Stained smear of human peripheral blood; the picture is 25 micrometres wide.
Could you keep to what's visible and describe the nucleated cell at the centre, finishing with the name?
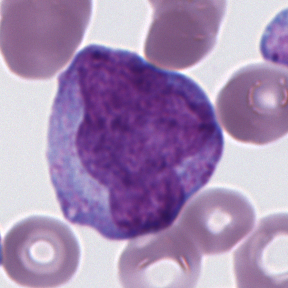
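Look at the outline first: it's irregular and a bit angular, not smoothly round. The nucleus is large and irregularly folded and fills most of the cell, with the pale greyish-blue cytoplasm lying mainly to its left. That's an atypical promyelocyte.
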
